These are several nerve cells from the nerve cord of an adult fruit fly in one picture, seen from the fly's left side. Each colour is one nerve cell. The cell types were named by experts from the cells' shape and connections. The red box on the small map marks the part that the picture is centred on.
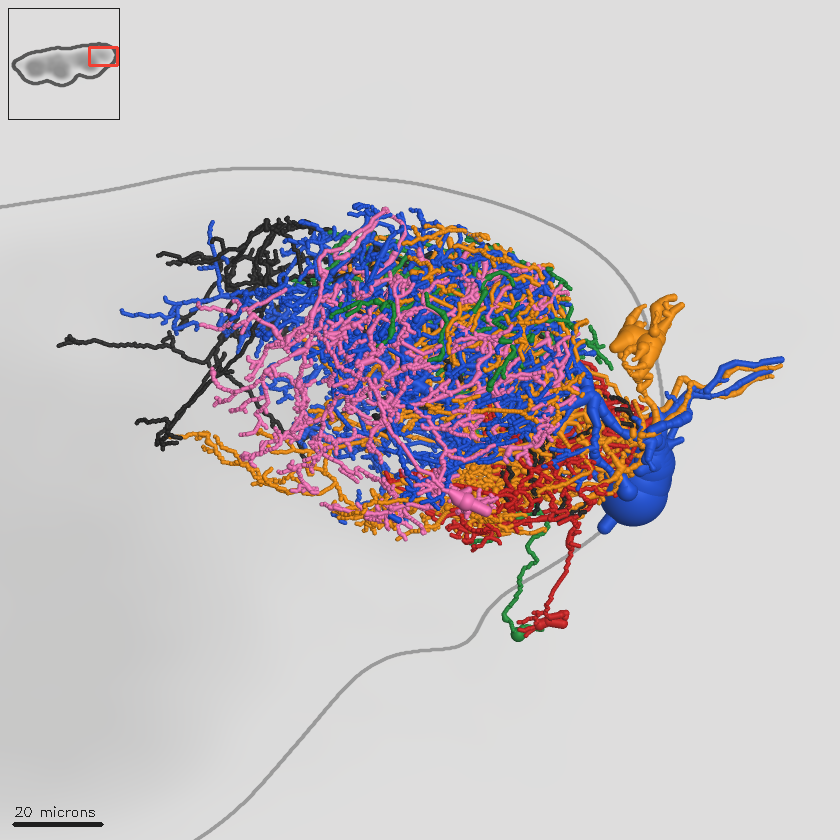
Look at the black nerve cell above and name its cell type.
INXXX386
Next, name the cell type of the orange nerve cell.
EN00B004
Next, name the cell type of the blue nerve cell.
MNad68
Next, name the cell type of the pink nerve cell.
MNad15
